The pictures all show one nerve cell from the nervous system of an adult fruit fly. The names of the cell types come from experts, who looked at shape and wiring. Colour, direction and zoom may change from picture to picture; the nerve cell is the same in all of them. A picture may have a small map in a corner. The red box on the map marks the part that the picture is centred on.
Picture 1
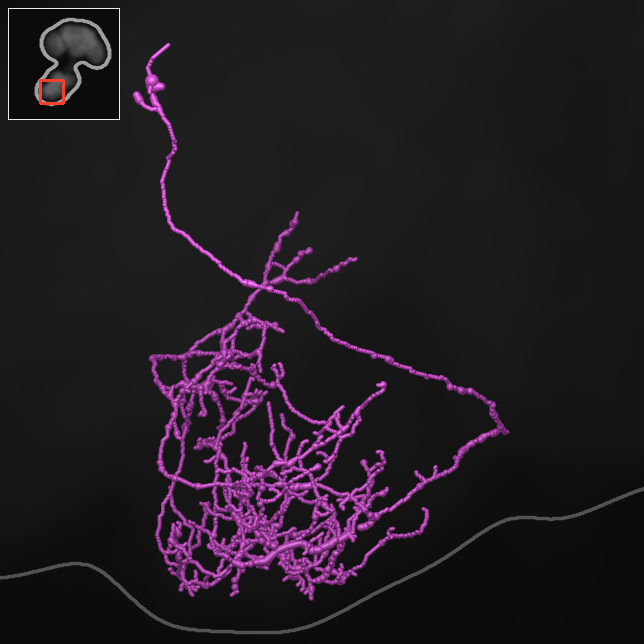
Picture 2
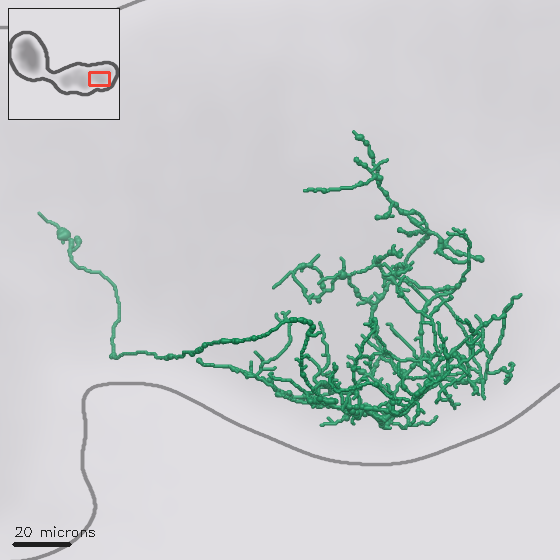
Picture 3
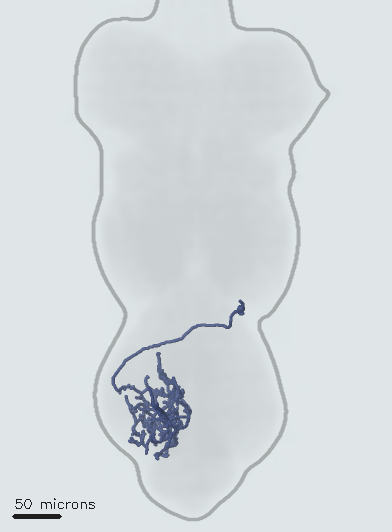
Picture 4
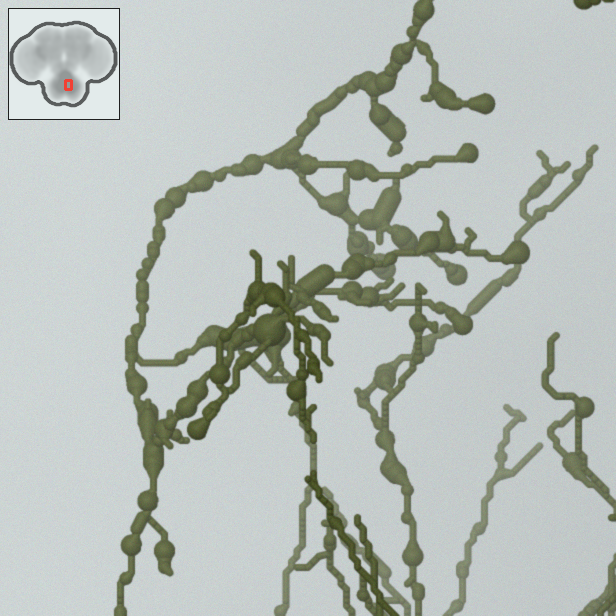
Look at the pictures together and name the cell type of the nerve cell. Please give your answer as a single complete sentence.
This nerve cell belongs to the cell type IN01A039.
